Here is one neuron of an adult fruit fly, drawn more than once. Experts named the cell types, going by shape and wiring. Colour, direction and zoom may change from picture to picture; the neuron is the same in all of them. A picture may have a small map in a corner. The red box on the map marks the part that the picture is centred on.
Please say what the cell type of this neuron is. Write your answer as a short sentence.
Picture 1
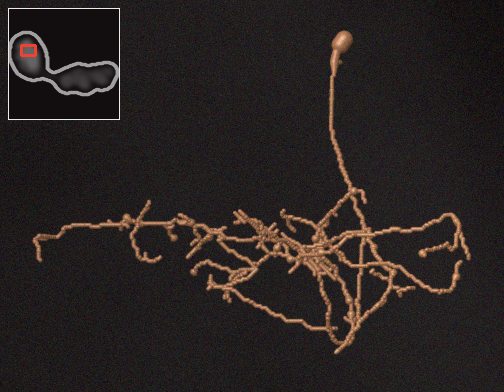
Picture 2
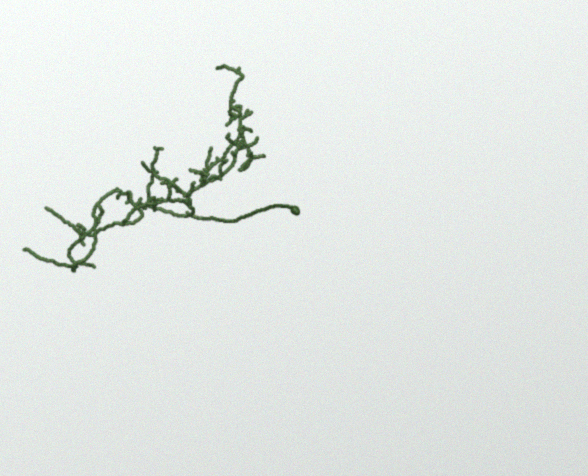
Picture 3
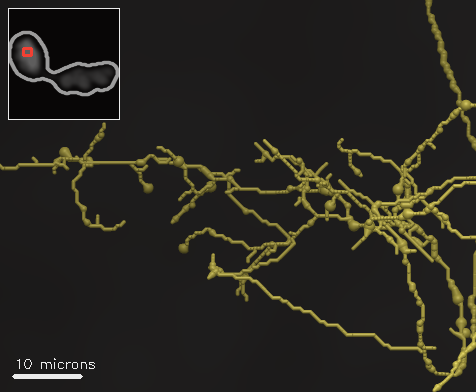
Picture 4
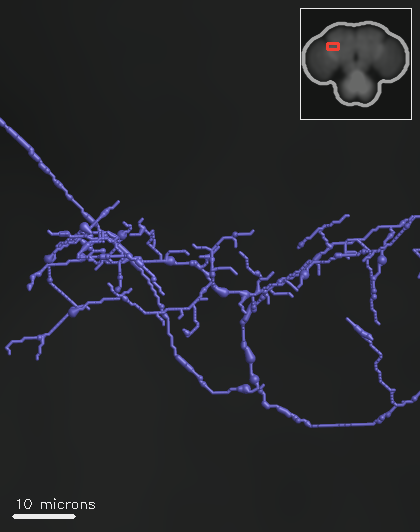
The cell type is PVLP134.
